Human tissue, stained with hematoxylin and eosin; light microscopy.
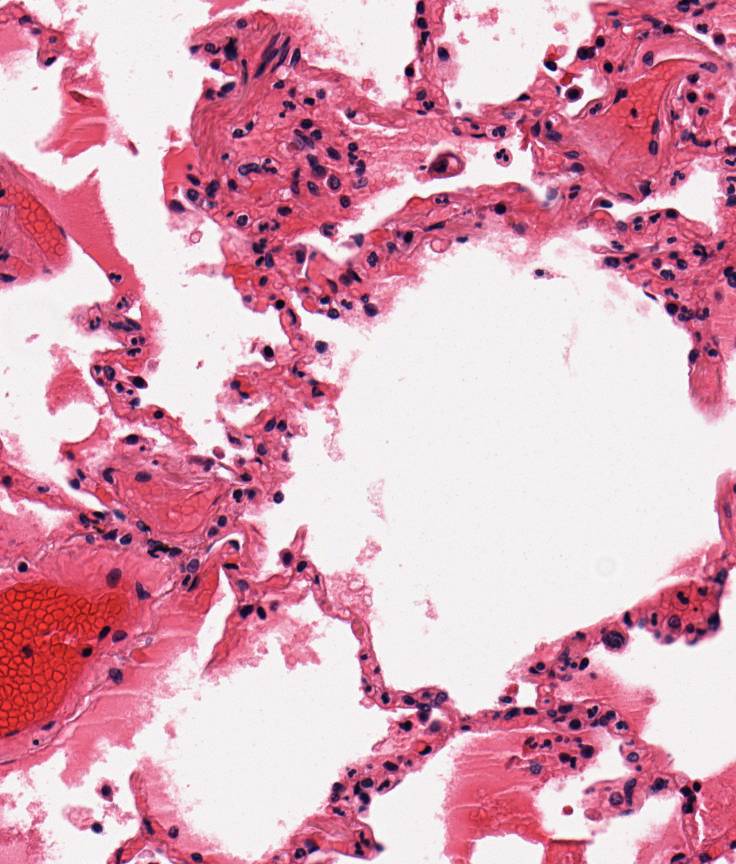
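Lung, in four points: first, a lace-like network of thin walls encloses large open spaces. Second, a large vessel at the lower left is tightly packed with red blood cells. Third, the walls hold many small dark round to oval nuclei with scant cytoplasm. Finally, walls in the upper middle of the field are thicker and more crowded with nuclei than those in the lower middle.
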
